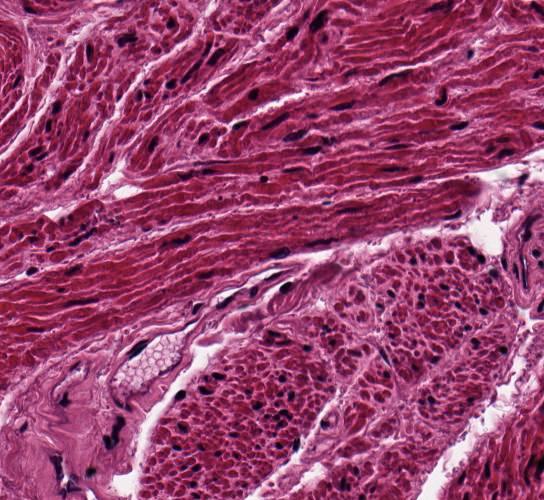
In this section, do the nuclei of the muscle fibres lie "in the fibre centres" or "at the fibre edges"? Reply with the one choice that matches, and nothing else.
In the fibre centres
